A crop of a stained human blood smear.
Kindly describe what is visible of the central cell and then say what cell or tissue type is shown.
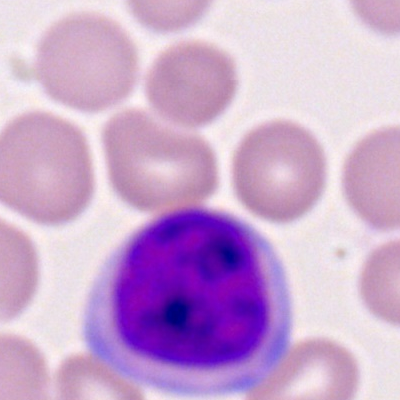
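Most of this cell is nucleus, with only a narrow rim of pale blue cytoplasm left over. That rim is widest on the lower left side of the nucleus. The chromatin's deep purple, with several darker clumps scattered through it. So, a lymphocyte.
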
